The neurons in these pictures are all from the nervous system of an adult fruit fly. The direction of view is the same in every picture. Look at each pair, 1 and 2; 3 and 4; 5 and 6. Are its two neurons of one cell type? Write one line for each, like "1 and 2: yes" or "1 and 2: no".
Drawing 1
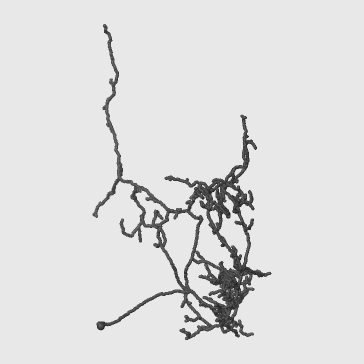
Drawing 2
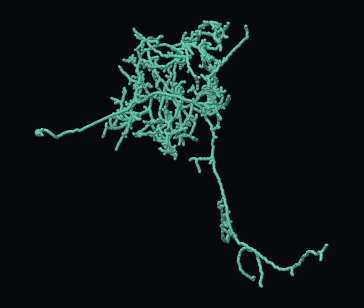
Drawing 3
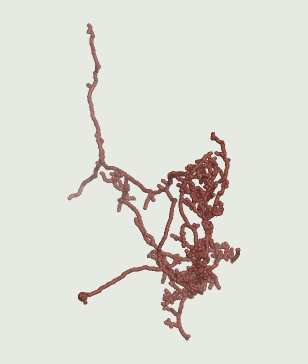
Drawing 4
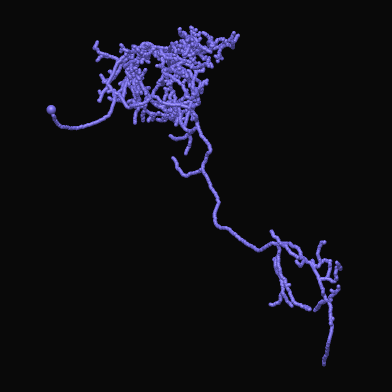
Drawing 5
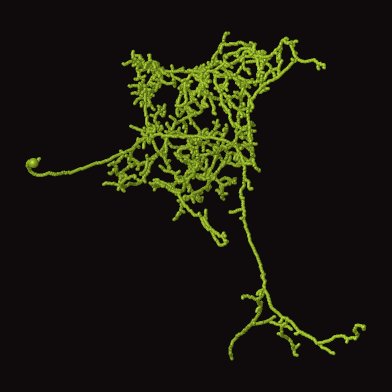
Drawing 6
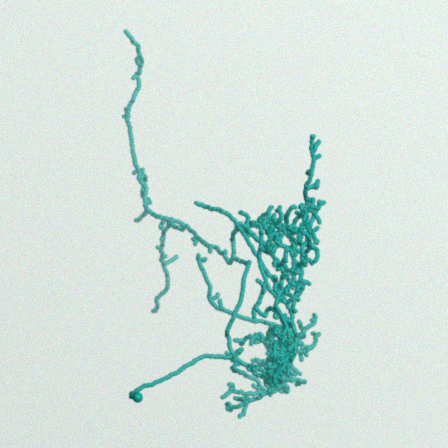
1 and 2: yes
3 and 4: no
5 and 6: yes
